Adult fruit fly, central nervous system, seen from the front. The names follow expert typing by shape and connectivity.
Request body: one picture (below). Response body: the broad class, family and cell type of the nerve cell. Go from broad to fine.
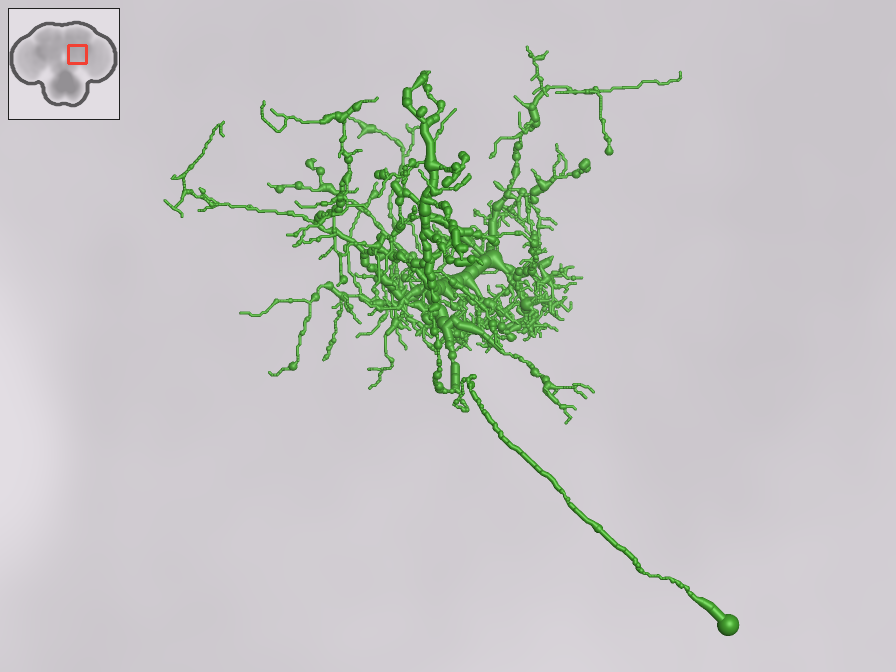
central-brain intrinsic neuron; hemilineage LALa1_anterior; PLP018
